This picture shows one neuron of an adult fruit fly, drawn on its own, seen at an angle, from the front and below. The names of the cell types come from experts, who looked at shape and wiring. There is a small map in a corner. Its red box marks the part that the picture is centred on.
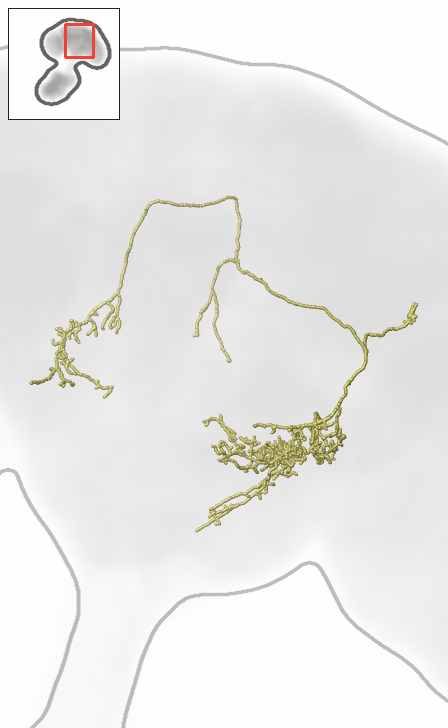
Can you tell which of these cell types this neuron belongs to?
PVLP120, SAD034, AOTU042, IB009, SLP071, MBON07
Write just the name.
SAD034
